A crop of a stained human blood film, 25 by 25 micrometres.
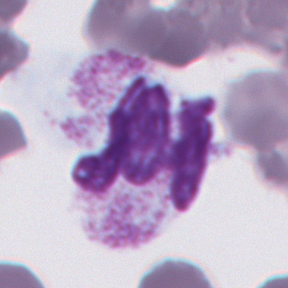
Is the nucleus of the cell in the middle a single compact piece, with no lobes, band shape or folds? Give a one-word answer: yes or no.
No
